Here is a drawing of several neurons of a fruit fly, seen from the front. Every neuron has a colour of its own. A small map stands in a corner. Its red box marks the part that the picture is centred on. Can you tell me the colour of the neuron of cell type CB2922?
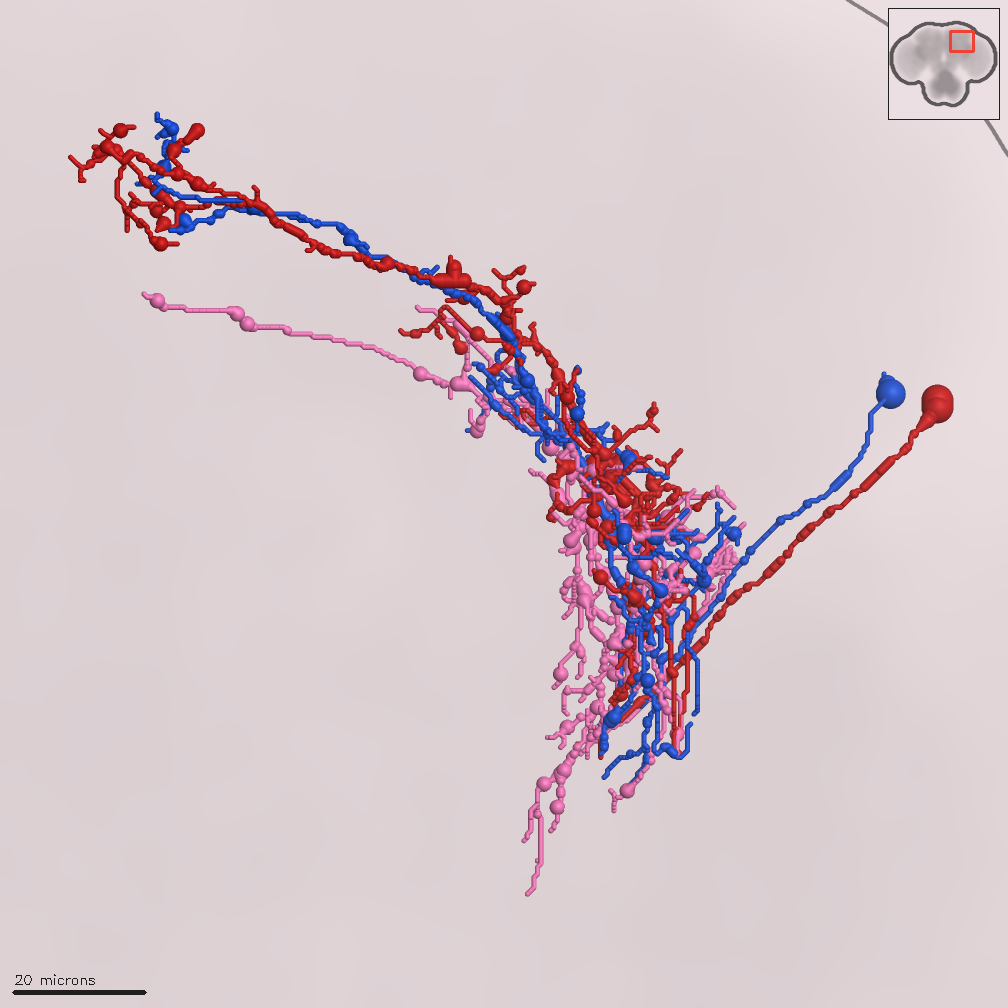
blue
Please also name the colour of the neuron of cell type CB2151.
red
